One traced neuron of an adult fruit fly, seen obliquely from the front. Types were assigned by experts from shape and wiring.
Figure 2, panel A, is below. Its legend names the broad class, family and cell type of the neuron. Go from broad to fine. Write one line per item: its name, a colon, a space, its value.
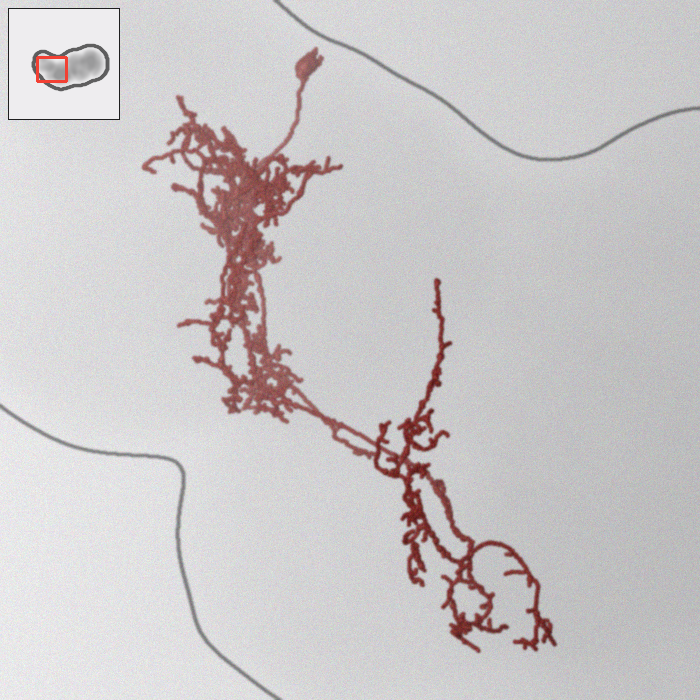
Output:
broad class: nerve-cord intrinsic neuron
family: hemilineage 01A
cell type: IN01A031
